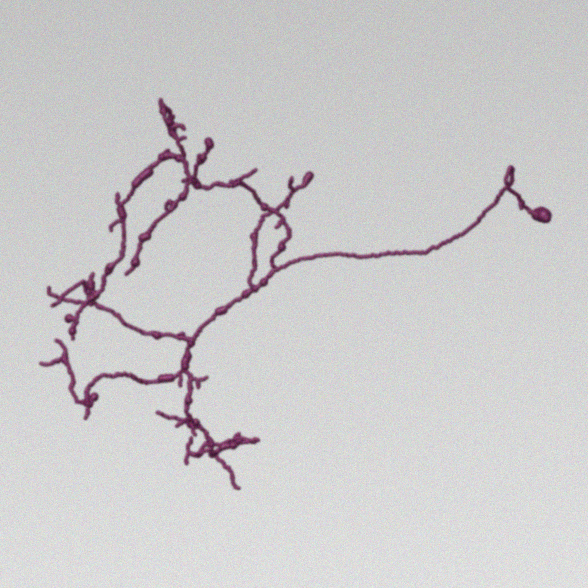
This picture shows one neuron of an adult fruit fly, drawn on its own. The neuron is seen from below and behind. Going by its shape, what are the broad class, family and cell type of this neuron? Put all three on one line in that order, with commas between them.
nerve-cord intrinsic neuron, hemilineage 14A, IN14A068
